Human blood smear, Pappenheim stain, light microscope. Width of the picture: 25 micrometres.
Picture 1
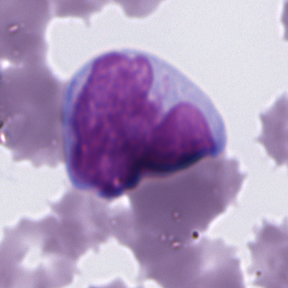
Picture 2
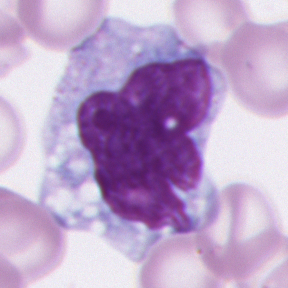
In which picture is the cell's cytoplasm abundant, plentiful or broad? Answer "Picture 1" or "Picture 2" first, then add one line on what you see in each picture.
Picture 2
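Picture 1: The nucleus fills most of the cell.
Picture 2: The cytoplasm is plentiful and pale grey-blue.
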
